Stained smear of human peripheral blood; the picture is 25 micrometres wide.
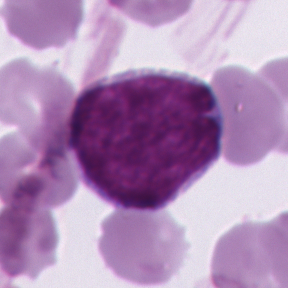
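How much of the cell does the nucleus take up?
Nearly the whole cell, and there is a small notch on its right side.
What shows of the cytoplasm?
Only a very thin bluish rim at the cell's edge.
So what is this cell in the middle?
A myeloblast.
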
